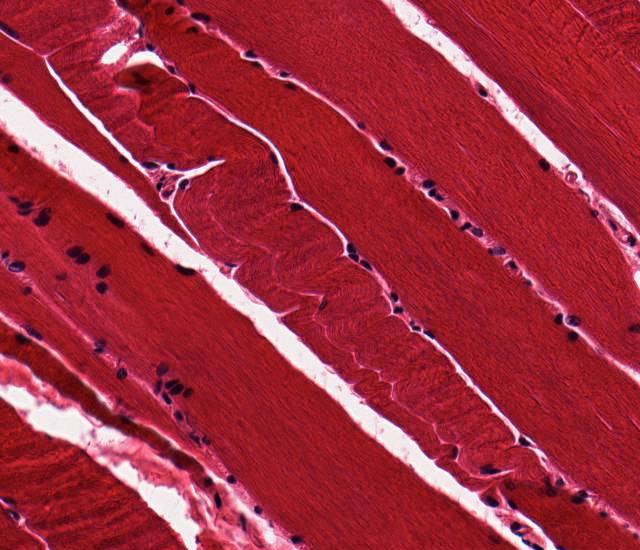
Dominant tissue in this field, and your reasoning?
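So: skeletal muscle. I can see long, parallel fibres running diagonally from upper left to lower right, and several show fine transverse striations.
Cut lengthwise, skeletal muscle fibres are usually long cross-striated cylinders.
Then the nuclei: dark, flattened, at the fibre edges rather than the centres.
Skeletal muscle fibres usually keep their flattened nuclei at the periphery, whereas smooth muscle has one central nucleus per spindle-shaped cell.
The cytoplasm takes eosin deeply, an intense red.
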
